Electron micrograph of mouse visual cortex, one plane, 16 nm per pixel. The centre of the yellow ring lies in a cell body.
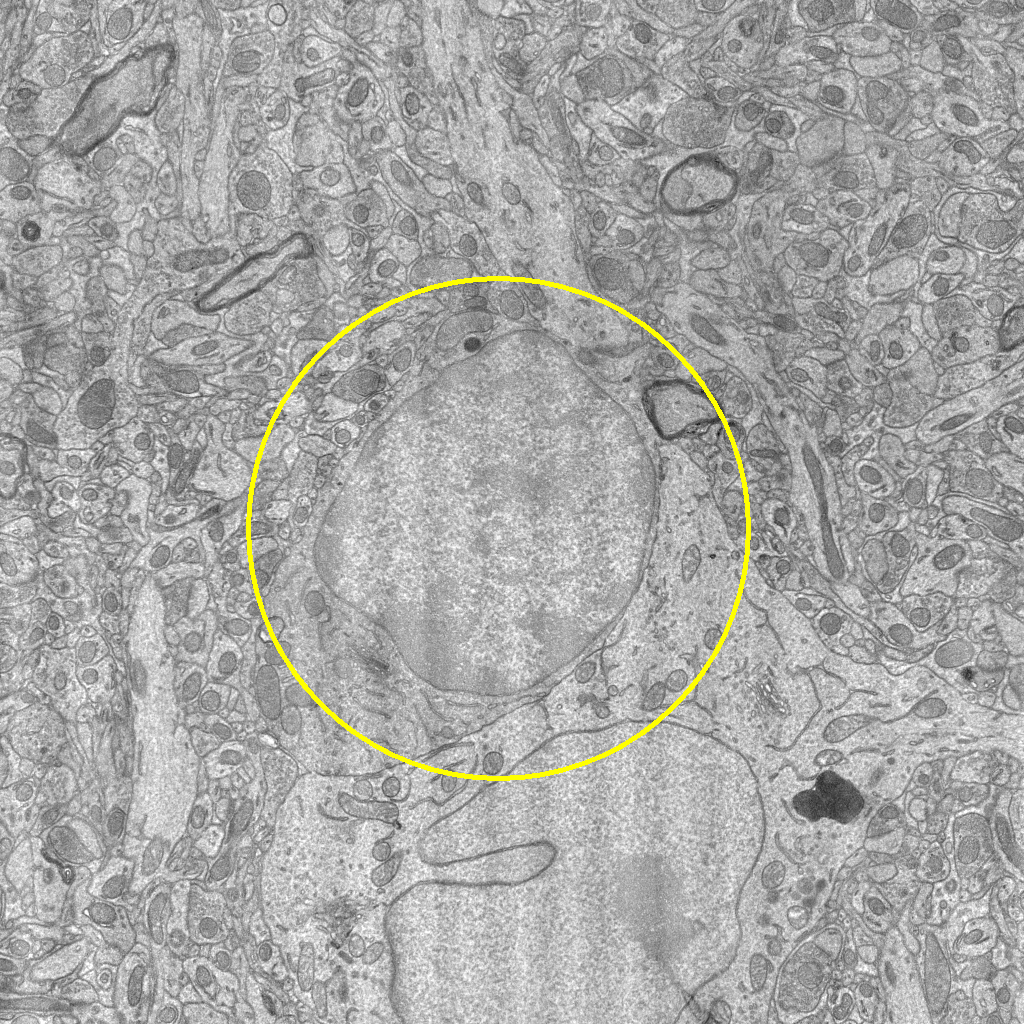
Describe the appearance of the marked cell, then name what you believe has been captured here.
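Wholly within the ring lies a nucleus with a rounded but somewhat angular outline. The nuclear envelope is smooth, without deep folds or clefts. No distinct dense nucleolus is visible. The cytoplasm shows no stacked parallel cisterns of rough endoplasmic reticulum. This cell is an oligodendrocyte.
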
